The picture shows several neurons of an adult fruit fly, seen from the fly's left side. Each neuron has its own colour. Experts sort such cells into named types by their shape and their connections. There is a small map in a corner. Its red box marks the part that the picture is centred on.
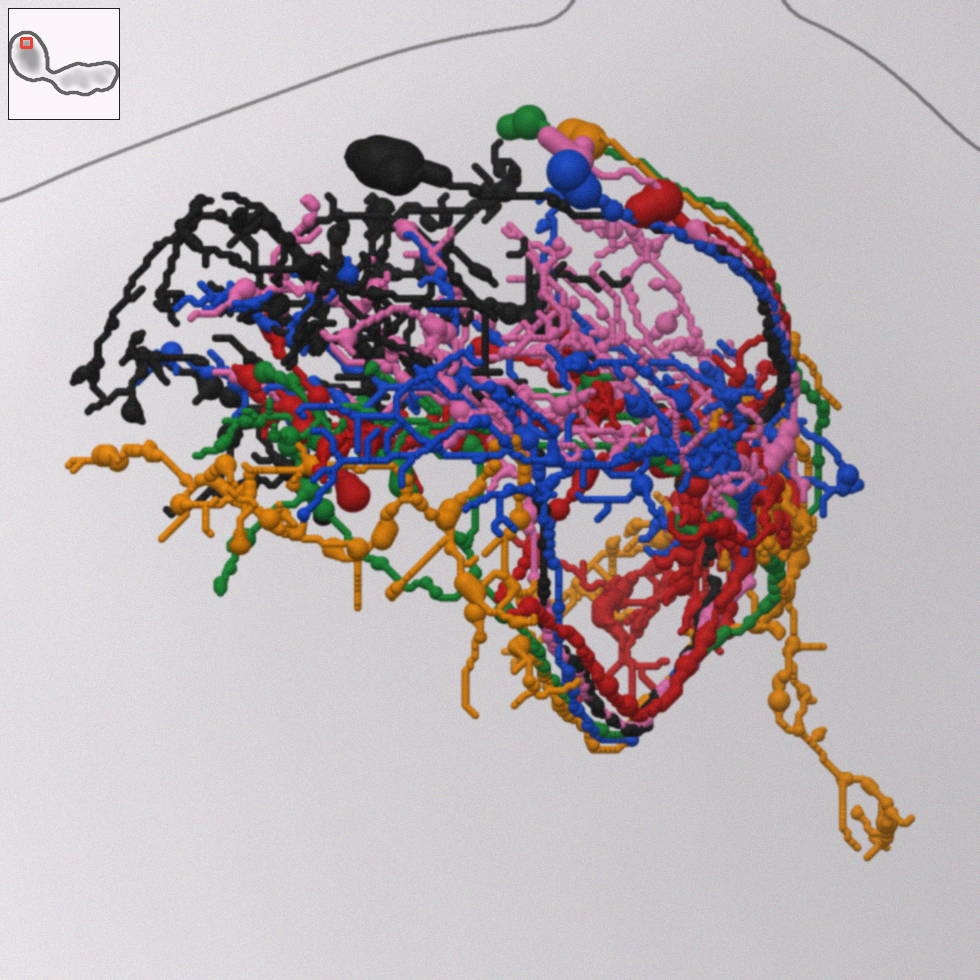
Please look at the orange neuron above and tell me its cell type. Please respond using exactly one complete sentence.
This neuron is categorized as cell type CB3768.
